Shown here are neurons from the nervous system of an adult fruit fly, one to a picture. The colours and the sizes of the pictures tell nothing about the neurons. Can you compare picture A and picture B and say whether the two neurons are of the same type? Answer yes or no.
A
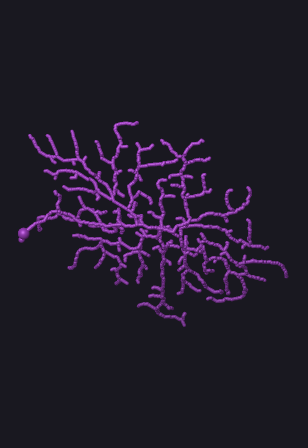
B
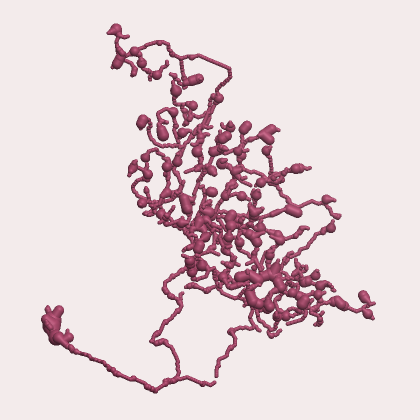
no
